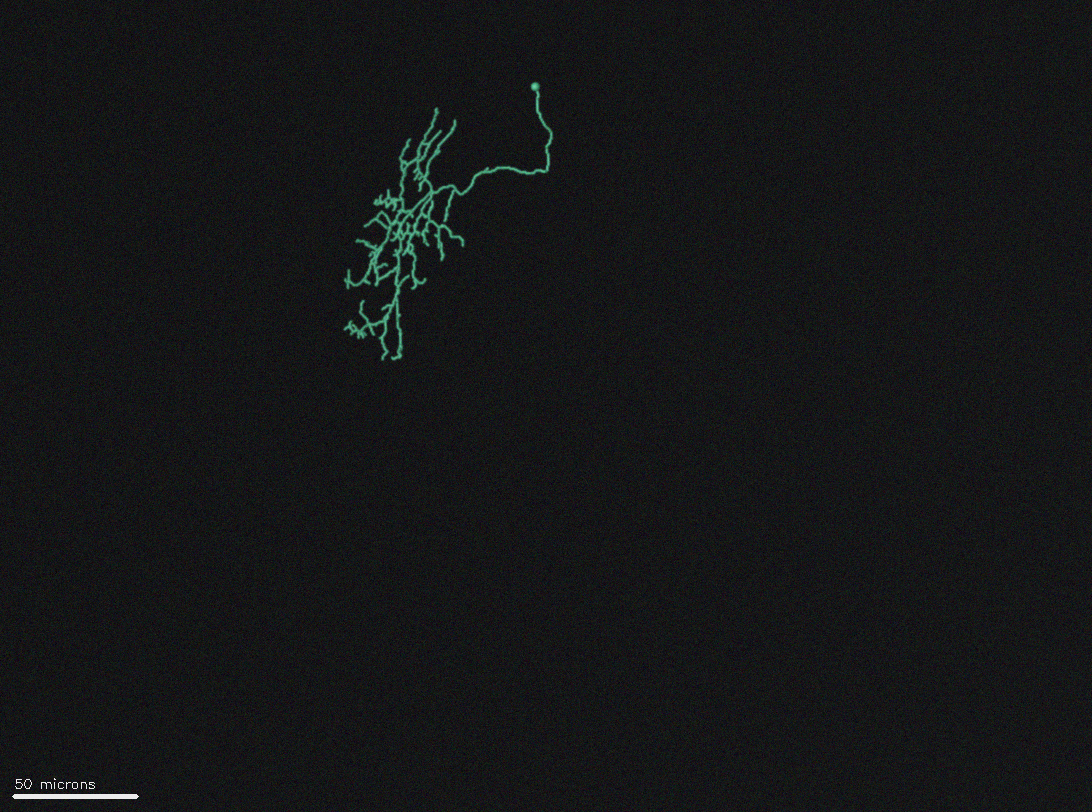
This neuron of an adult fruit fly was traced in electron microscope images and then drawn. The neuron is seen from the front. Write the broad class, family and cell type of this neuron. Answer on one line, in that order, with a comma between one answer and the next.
optic-lobe intrinsic neuron, Cm, Cm22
